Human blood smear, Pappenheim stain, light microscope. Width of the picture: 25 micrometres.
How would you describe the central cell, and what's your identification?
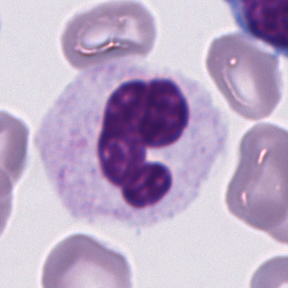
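In the nucleus, the chromatin is dark purple and densely clumped, and no nucleoli are visible. The cytoplasm is abundant and pale pinkish-lilac, with fine pinkish-violet granules scattered throughout. The cell is a segmented neutrophil.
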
